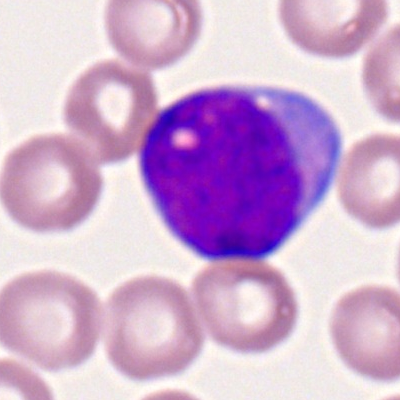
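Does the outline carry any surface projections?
No, it looks smooth, with none at all.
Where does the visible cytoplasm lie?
Mainly on the right side of the nucleus, as far as I can see.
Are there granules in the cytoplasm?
None that I can make out.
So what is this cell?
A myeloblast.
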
